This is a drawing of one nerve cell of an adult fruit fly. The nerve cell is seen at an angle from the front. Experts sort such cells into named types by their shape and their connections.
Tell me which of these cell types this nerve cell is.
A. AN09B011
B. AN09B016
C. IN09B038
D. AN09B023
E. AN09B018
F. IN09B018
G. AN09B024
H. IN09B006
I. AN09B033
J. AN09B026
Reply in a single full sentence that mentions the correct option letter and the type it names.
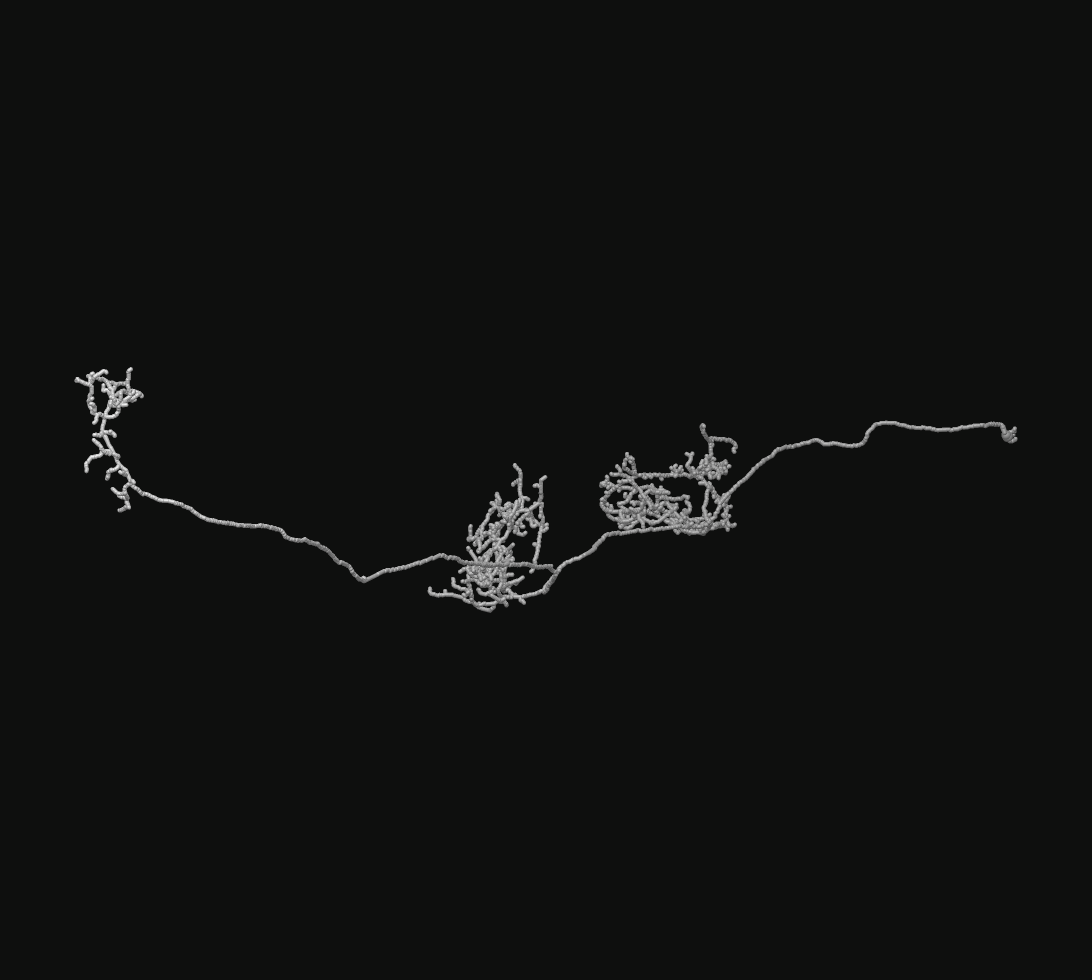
Listed as option A, the cell type AN09B011 is that of the nerve cell.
